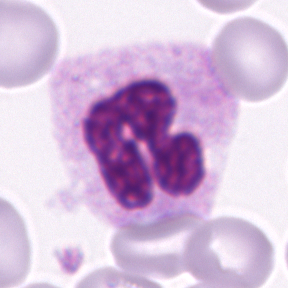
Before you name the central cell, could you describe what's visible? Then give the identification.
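Nucleus: no nucleoli visible. Broad rim of pale pinkish-lilac cytoplasm around it. Cytoplasm filled with fine, evenly scattered pink-violet granules. No vacuoles. Cell: segmented neutrophil.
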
